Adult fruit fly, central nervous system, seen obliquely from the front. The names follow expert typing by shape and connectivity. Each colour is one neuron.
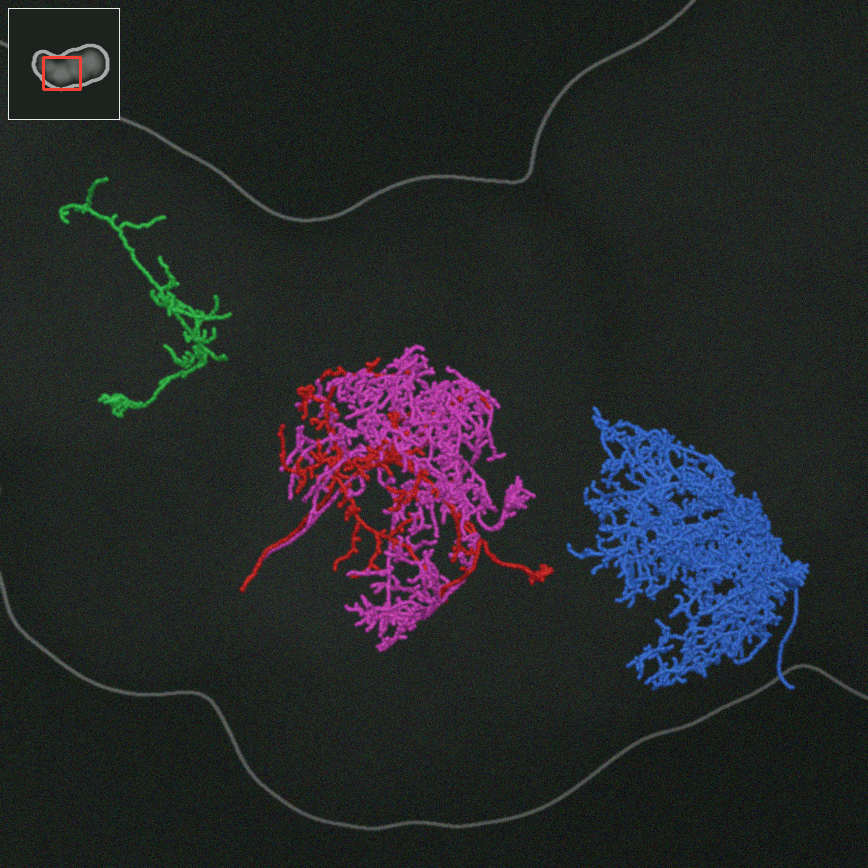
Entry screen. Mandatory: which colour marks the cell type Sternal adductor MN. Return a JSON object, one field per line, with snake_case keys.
{
 "colour": "red"
}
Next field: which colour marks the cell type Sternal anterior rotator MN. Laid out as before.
{
 "colour": "blue"
}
